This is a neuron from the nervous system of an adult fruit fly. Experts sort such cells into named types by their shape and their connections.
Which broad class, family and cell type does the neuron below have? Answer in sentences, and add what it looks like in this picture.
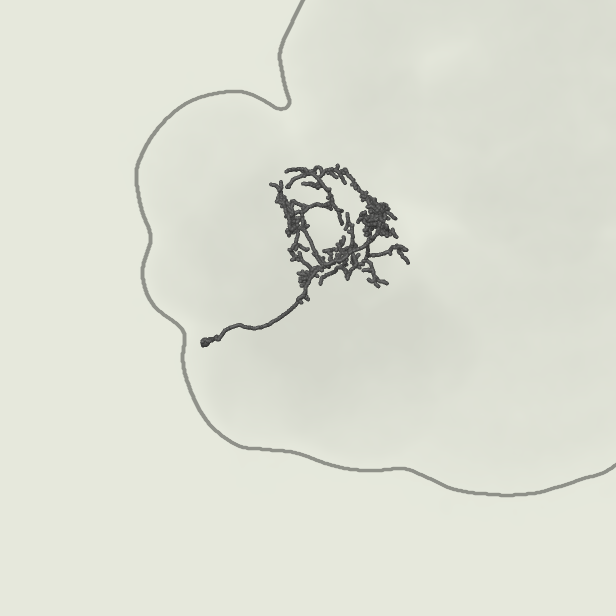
It is a nerve-cord intrinsic neuron. Its family is hemilineage 06B. Its cell type is IN06B036. As drawn here it is about as wide as it is tall.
